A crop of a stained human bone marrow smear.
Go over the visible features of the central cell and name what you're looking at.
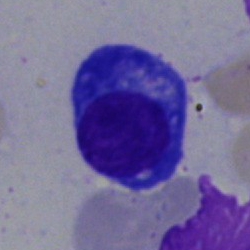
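The outline here is smooth and oval. There is plenty of cytoplasm, and it is a deep blue. Just above the nucleus, a paler zone sits within the cytoplasm. No granules are visible anywhere in the cytoplasm. So this is a plasma cell.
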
